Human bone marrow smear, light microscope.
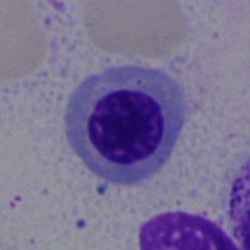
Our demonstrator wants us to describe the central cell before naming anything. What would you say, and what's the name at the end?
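Dark purple chromatin is coarsely clumped, with small paler patches between the clumps. Its outline is round and smooth. A moderate rim of pale greyish-blue cytoplasm, without vacuoles, surrounds the nucleus on all sides. The cell is an erythroblast.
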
